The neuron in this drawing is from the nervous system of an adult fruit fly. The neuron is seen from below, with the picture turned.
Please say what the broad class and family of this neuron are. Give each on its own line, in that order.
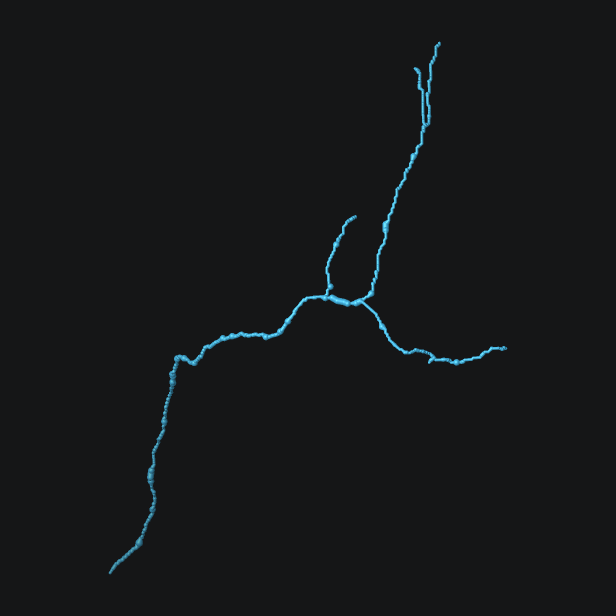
sensory neuron entering the nerve cord
class mechanosensory tactile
